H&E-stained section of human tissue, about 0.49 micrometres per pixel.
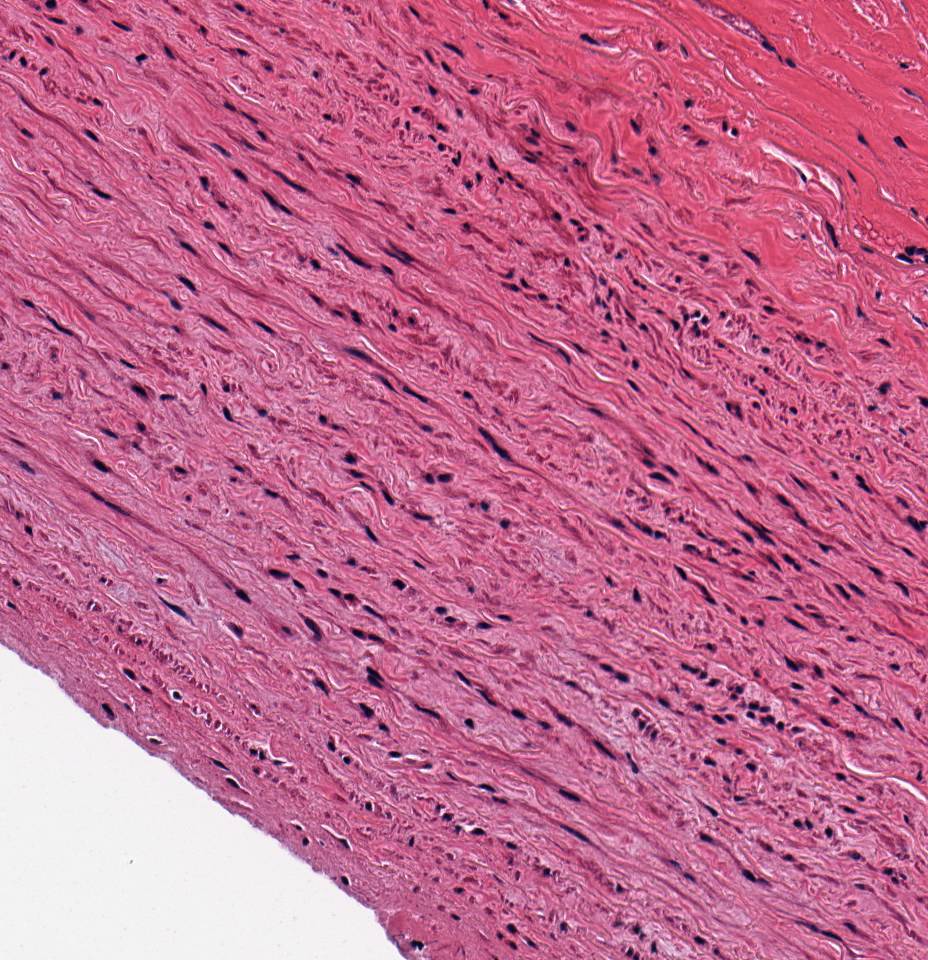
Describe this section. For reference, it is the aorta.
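First, the eosin-pink fibres: finely wavy along their length. Their nuclei are dark, elongated and spindle-shaped, lying parallel to them. Toward the upper right corner, though, the fibres turn more deeply eosinophilic and more compact, with fewer nuclei than in the rest of the field. And beside the empty space at the lower left, no epithelial layer covers the tissue edge.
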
